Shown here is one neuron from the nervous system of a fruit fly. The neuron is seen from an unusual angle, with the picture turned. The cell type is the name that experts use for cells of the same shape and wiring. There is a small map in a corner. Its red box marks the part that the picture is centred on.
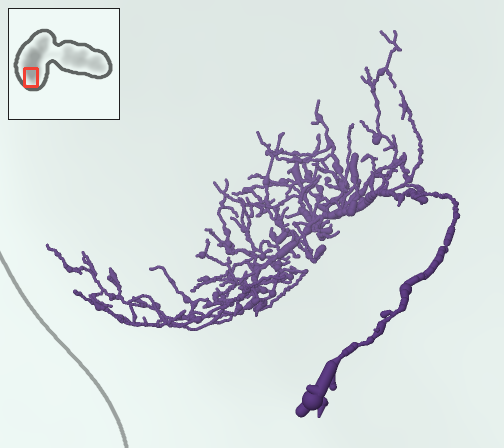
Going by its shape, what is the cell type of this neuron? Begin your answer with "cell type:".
cell type: SLP363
